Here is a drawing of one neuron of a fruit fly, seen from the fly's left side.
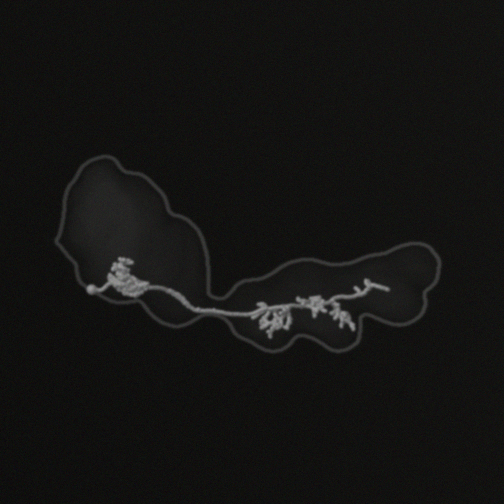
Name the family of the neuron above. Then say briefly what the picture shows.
The family is DNg. It is a descending neuron. Its cell body lies on the left of the picture. In this view it is more than twice as wide as it is tall.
